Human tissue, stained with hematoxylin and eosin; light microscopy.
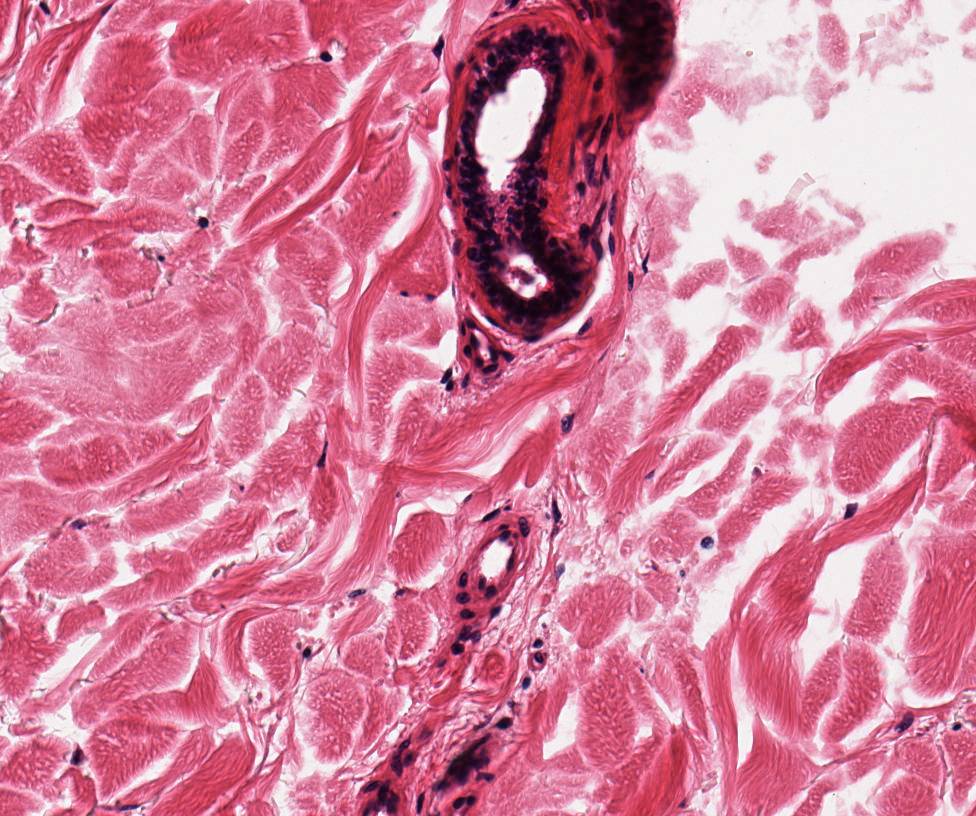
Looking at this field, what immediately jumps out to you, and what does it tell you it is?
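Dermis, in interlacing bundles of pink fibres cut transversely, obliquely and lengthwise, takes up most of the field.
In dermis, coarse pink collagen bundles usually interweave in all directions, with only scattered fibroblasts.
Nuclei among the fibres here are sparse, small and dark.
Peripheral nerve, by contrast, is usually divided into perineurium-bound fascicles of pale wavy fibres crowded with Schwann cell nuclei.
In the upper centre, a tubular structure has an open, empty, elongated lumen running up and down; below the centre, a smaller profile has a small round lumen ringed by dark nuclei.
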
